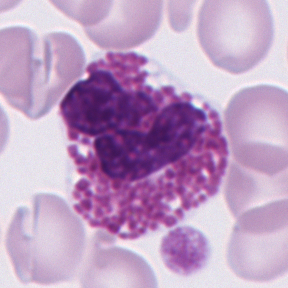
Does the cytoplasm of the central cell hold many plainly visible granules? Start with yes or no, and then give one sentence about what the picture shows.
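Yes. The cytoplasm is packed with coarse, round granules.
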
